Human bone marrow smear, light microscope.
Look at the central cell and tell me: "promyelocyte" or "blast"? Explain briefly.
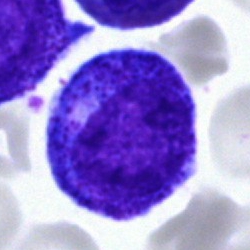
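I'd call this one a promyelocyte. Going over it: the outline is round and smooth, and nothing stands out from the surface, no projections, no blebs. The cytoplasm has taken up a deep blue stain. And beside the nucleus, on its upper-left side, there's a paler zone.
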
